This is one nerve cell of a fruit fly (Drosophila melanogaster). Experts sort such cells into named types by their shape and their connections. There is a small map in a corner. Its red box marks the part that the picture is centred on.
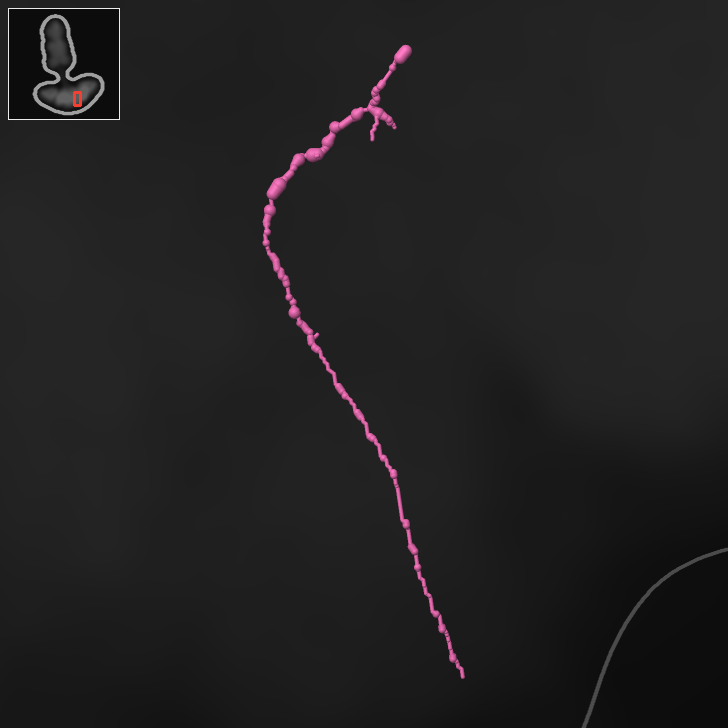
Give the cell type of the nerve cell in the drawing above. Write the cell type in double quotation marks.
"JO-CA1"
